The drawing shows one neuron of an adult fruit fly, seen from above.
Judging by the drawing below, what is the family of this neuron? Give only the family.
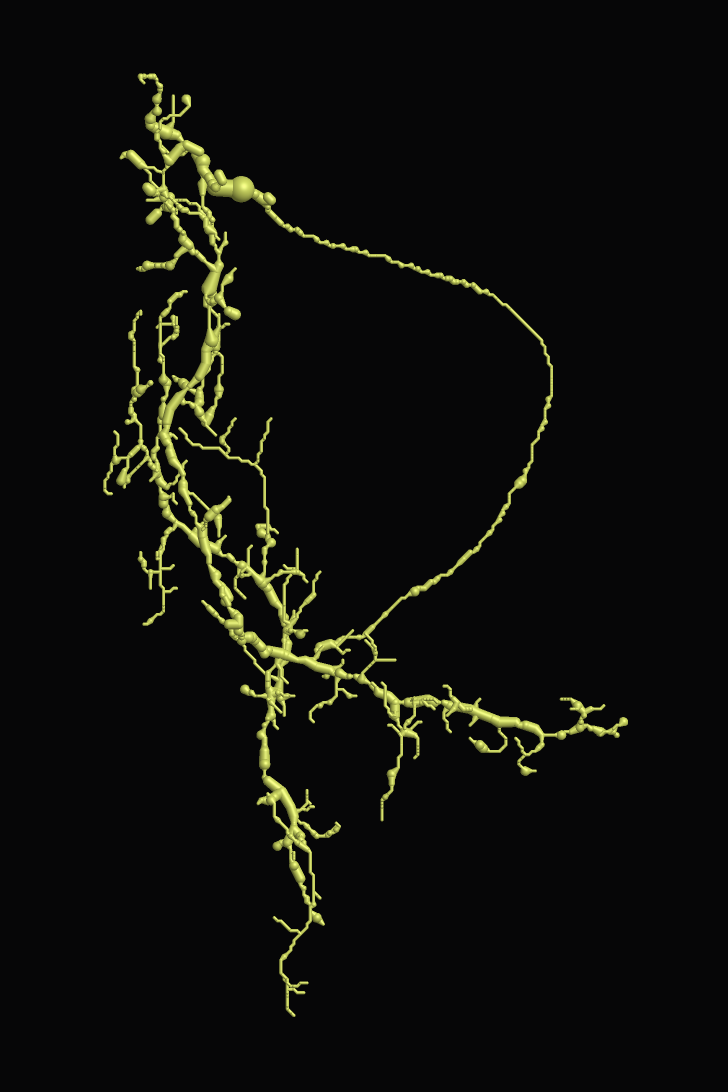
hemilineage MD3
